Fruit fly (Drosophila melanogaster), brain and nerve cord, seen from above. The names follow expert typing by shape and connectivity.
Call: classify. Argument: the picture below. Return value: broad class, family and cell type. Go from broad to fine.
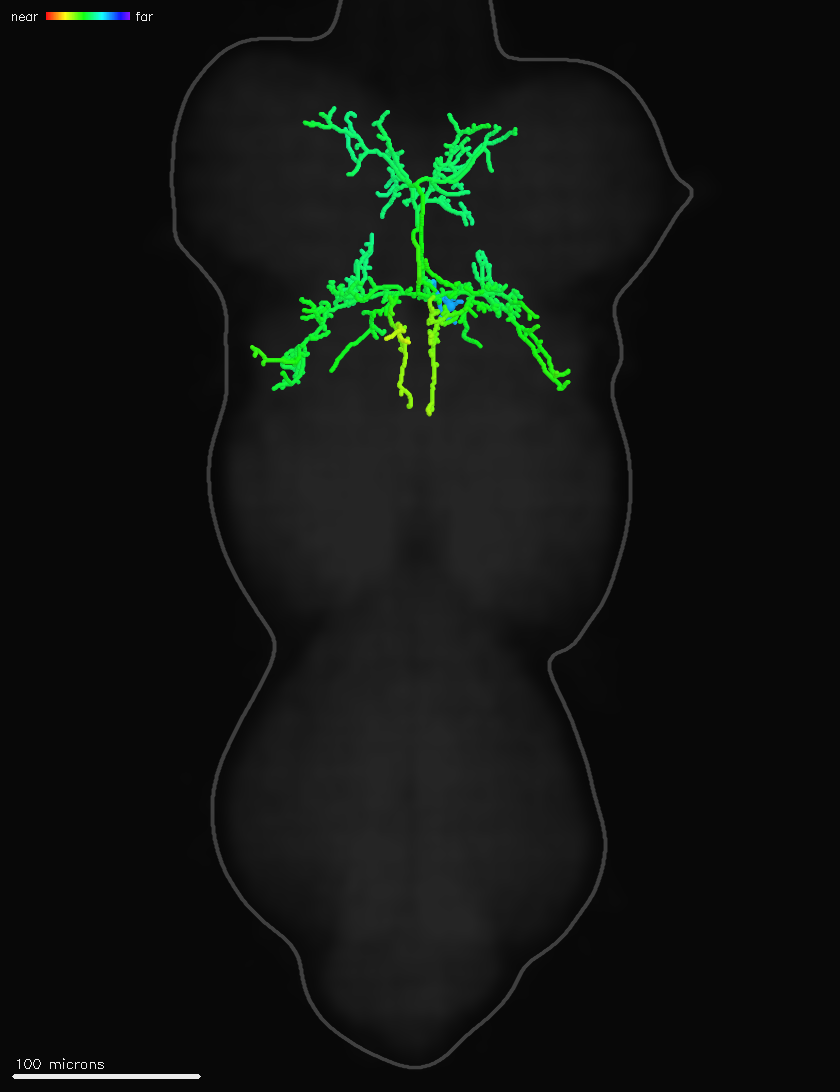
nerve-cord intrinsic neuron; hemilineage 00A; vPR9_b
